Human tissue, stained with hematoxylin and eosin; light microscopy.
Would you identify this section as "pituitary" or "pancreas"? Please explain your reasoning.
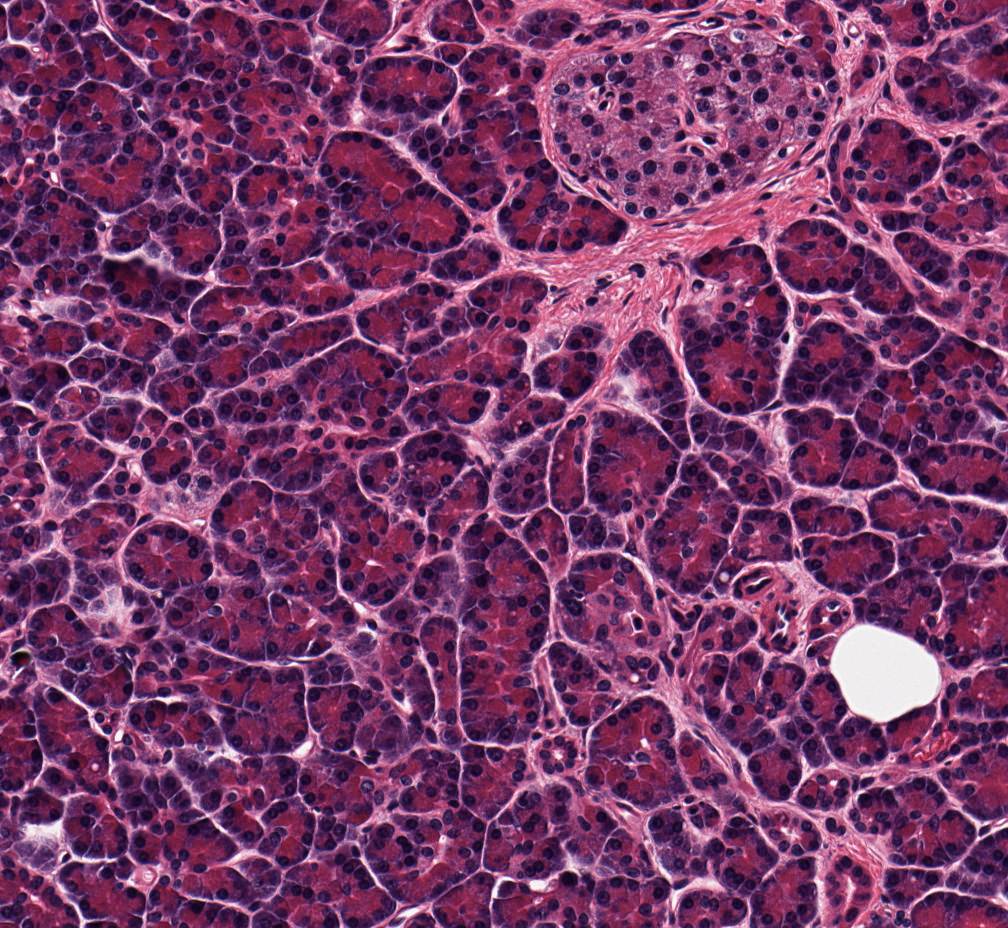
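This is pancreas. Closely packed small rounded acini, parted only by thin stromal strands, fill nearly the whole field. Each acinar cell's cytoplasm is deep red toward the acinus centre and purple farther out, around its round, dark nucleus, which lies toward the outer edge of the acinus. Upper centre-right, a rounded cluster of paler pink cells is not arranged into acini.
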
